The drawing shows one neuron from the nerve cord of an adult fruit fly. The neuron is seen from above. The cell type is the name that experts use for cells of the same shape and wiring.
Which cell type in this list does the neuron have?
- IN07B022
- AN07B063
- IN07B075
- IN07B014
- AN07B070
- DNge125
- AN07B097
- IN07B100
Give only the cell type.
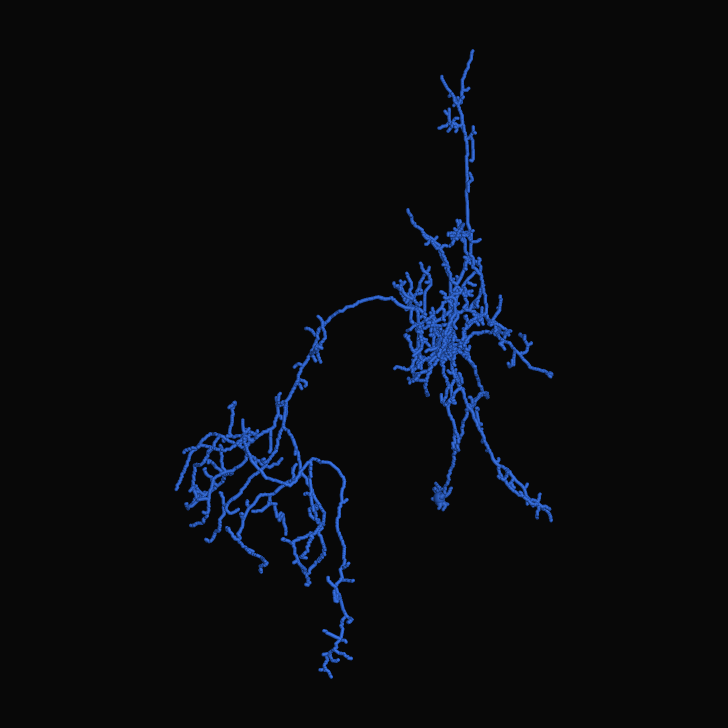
IN07B022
